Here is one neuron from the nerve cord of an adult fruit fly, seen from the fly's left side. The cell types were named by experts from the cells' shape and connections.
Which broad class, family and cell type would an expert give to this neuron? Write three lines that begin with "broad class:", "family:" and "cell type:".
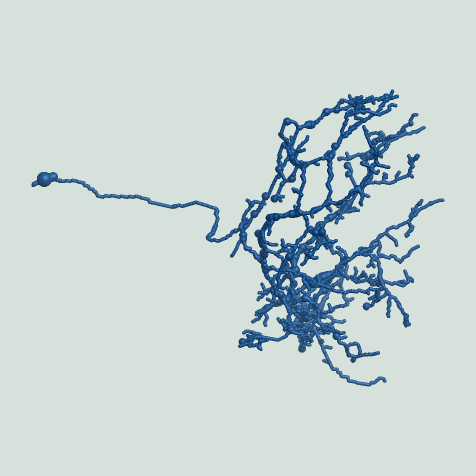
broad class: nerve-cord intrinsic neuron
family: hemilineage 16B
cell type: IN16B056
